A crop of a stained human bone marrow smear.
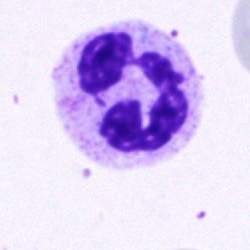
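Segmented neutrophil, the central cell. See how its nucleus is divided into several separate lobes, arranged in a ring around a pale central patch of cytoplasm. The chromatin is dark purple and coarsely clumped, and fine, faint lilac granules lie in the cytoplasm.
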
